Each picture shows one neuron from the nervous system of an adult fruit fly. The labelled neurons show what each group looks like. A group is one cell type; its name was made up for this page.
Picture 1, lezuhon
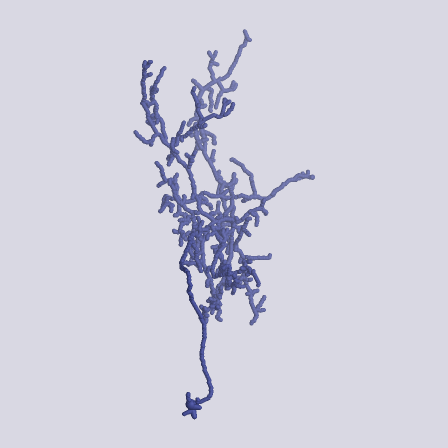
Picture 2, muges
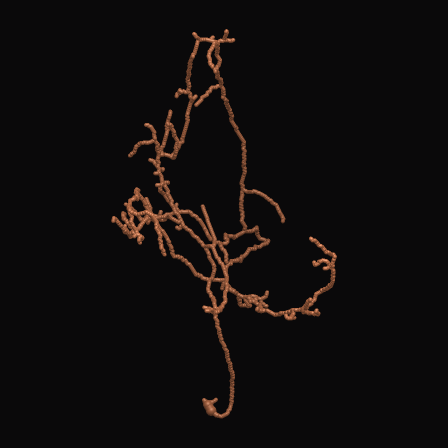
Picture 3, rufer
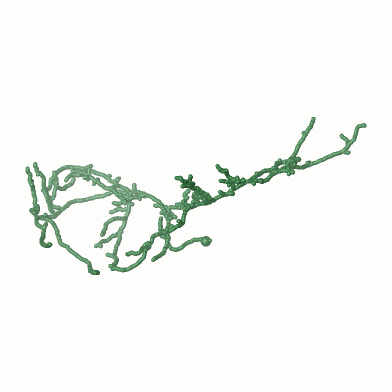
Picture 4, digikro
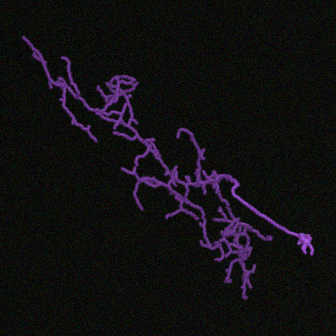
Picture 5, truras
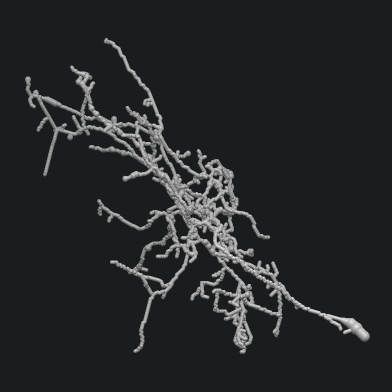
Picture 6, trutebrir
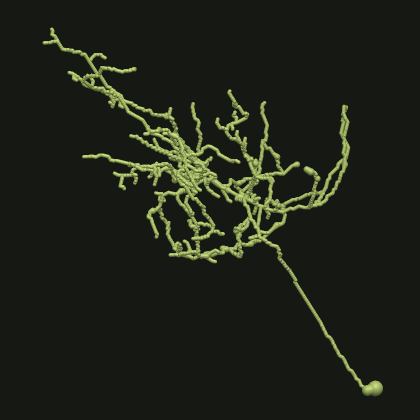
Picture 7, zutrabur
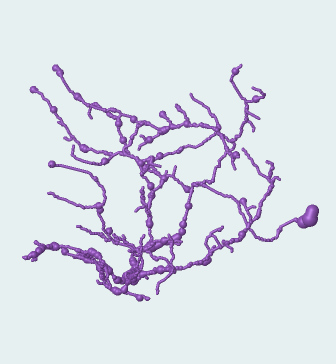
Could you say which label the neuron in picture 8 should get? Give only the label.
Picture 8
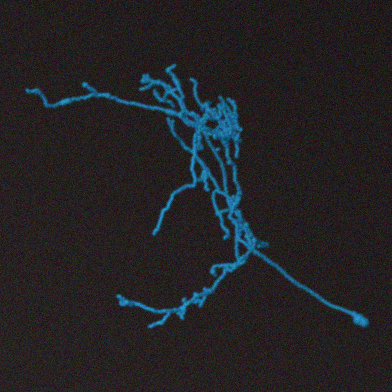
muges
